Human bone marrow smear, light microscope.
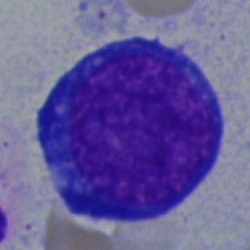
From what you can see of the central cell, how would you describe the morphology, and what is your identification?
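Looking at the outline first, it is round and mostly smooth. The chromatin is finely stippled purple, and I see no coarse dark clumps in it. Around the nucleus there is only a narrow rim of deep blue cytoplasm, and that rim is wider on the left side than on the right. This is a proerythroblast.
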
